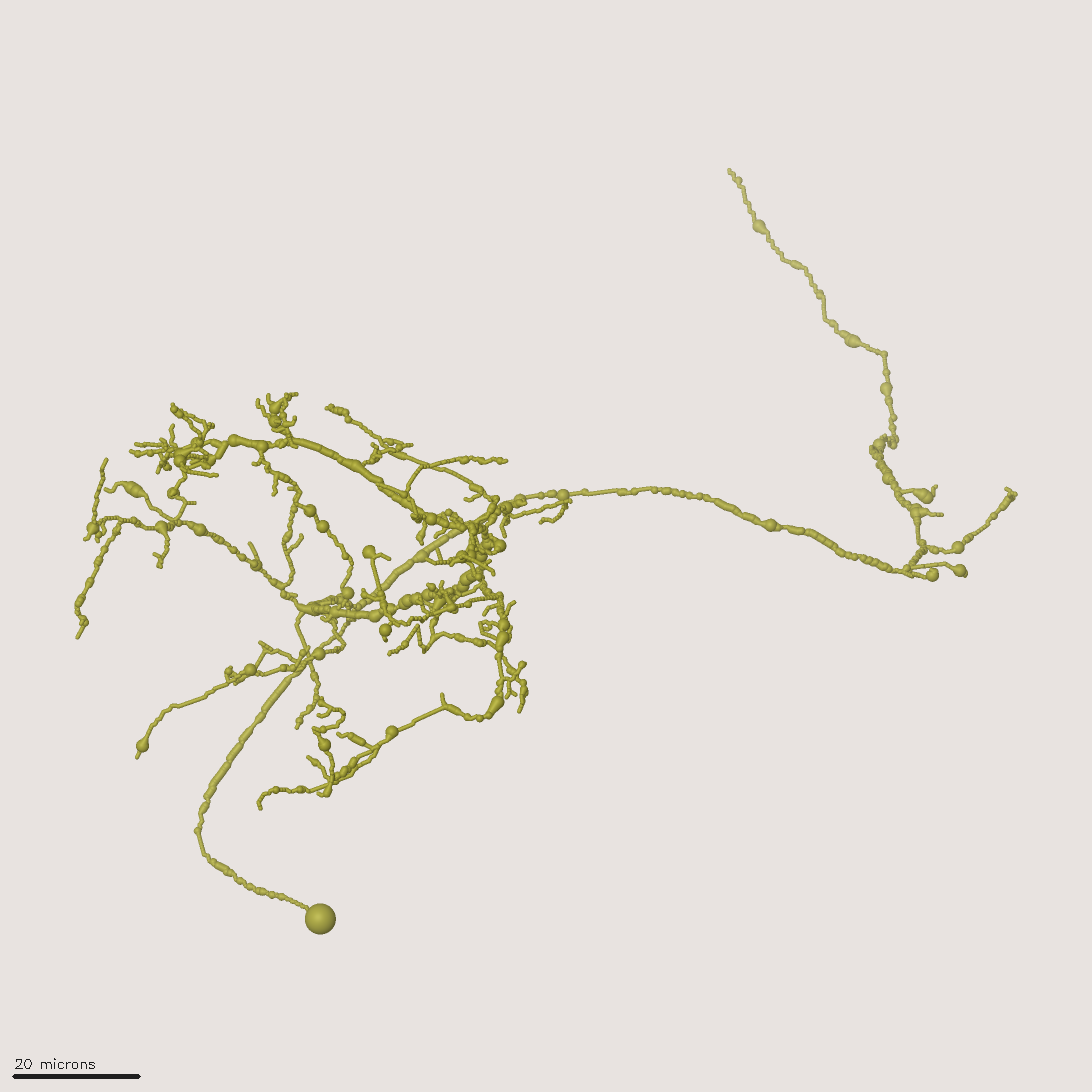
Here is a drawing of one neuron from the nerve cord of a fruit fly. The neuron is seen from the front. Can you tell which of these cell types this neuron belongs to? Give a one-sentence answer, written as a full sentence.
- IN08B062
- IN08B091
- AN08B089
This neuron is an instance of the cell type IN08B062.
